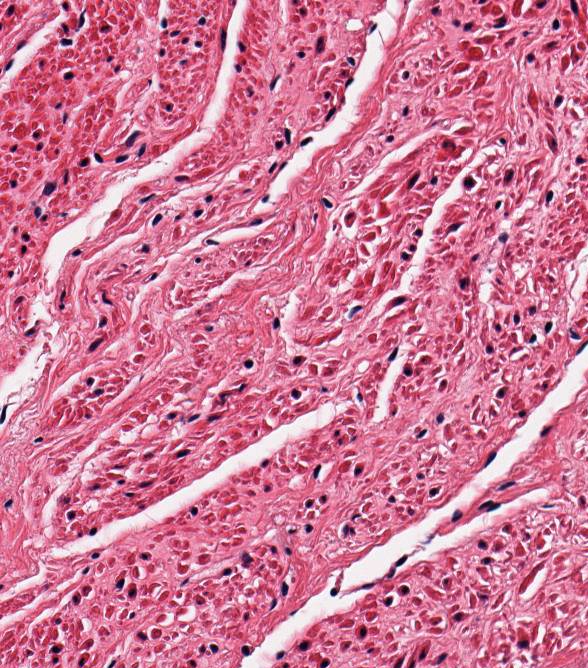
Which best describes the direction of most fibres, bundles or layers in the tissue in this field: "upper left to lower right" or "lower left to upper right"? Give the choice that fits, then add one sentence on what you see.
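Lower left to upper right. The tissue is arranged in long bands that run diagonally from the lower left towards the upper right of the field.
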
